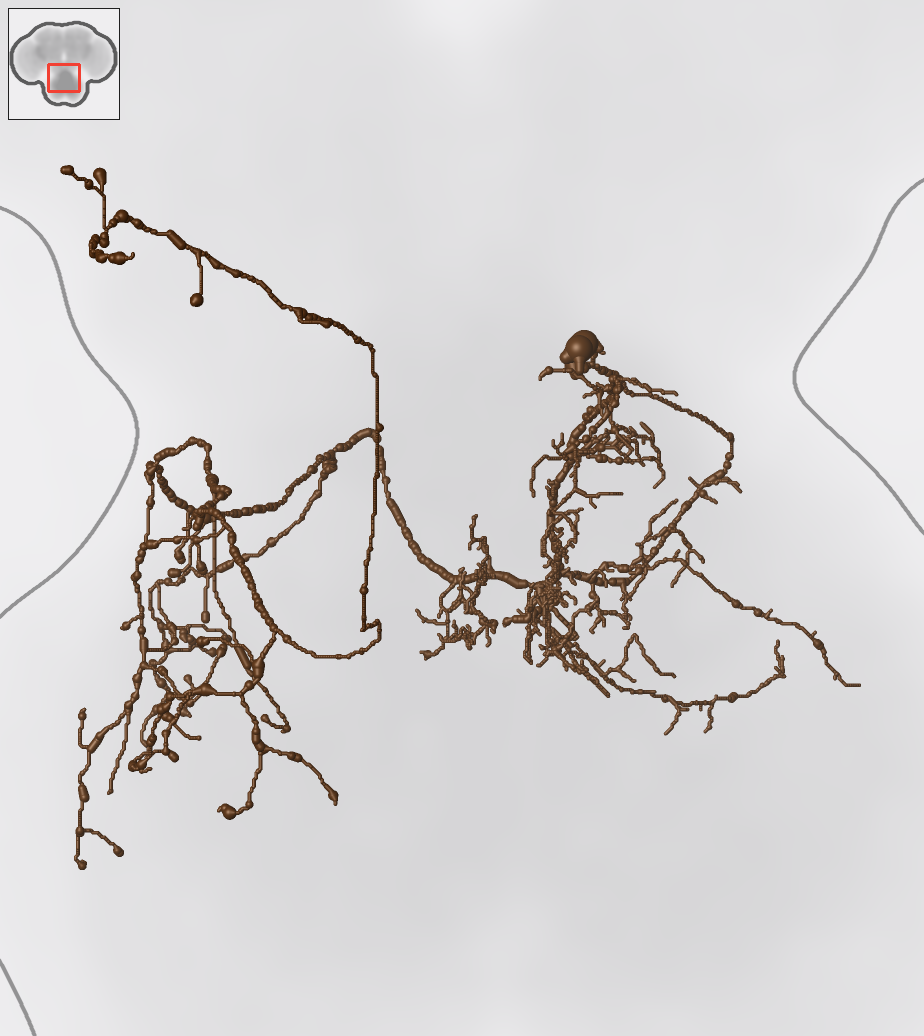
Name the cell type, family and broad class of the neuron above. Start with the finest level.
AN19B022; hemilineage 19B; ascending neuron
